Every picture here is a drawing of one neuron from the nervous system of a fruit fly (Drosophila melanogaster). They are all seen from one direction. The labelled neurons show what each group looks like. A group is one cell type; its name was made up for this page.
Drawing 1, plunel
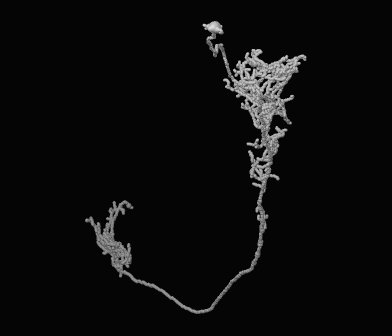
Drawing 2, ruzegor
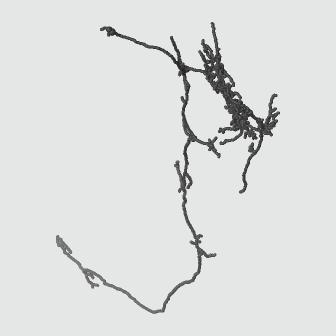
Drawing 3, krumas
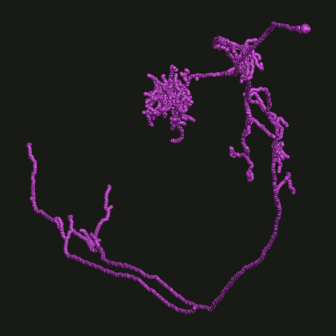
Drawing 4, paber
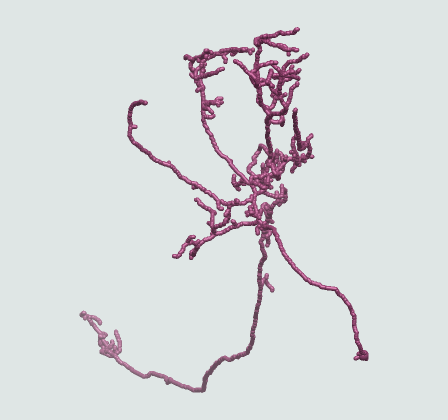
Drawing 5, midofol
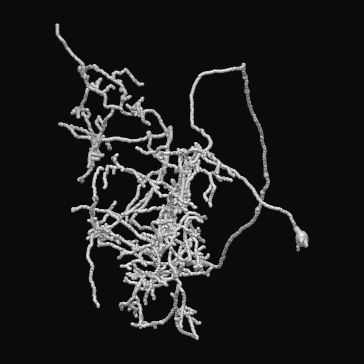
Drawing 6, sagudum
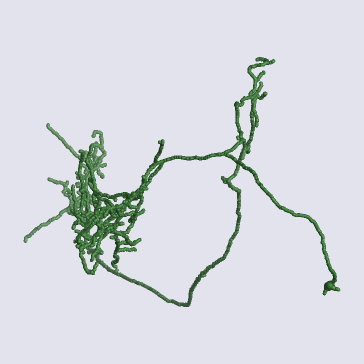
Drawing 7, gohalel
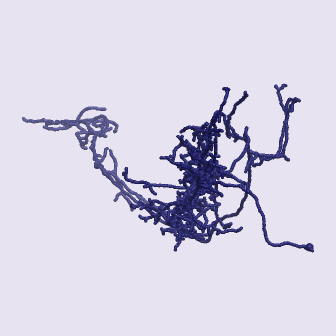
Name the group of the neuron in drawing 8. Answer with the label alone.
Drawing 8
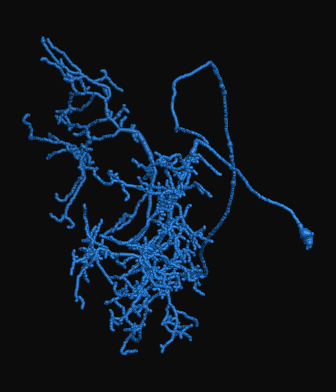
midofol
